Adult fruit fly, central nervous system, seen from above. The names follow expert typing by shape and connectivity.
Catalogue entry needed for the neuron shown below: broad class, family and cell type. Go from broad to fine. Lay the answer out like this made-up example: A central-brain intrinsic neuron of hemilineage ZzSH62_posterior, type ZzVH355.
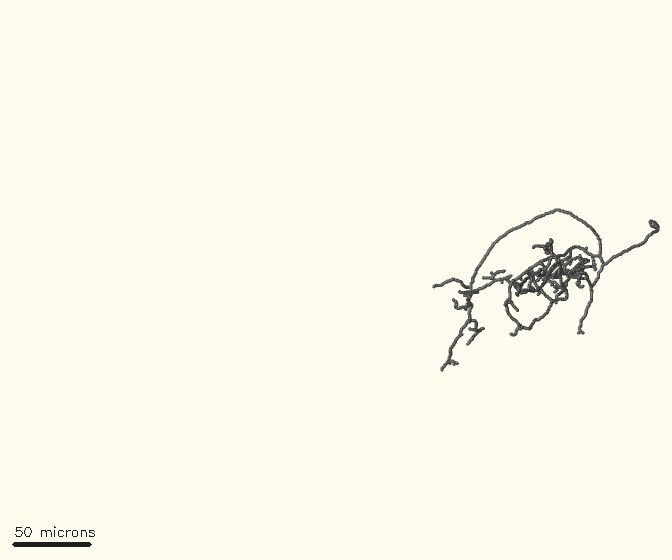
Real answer: A central-brain intrinsic neuron of hemilineage SLPav1_medial, type SLP227.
